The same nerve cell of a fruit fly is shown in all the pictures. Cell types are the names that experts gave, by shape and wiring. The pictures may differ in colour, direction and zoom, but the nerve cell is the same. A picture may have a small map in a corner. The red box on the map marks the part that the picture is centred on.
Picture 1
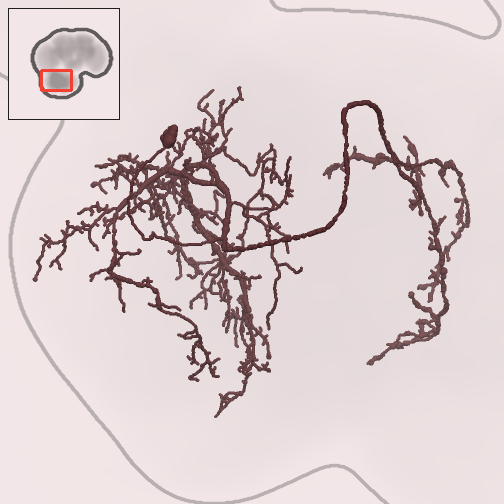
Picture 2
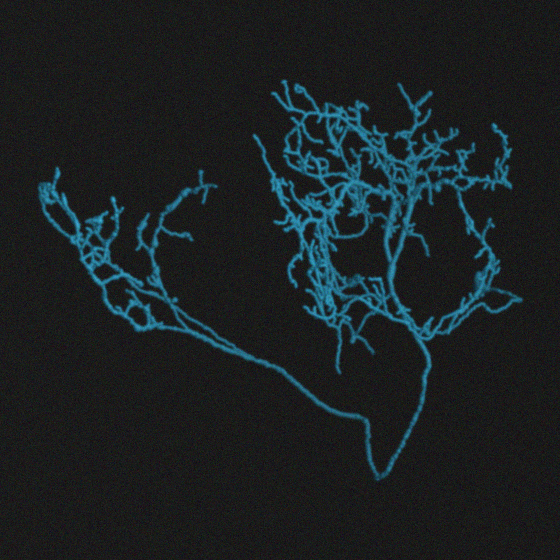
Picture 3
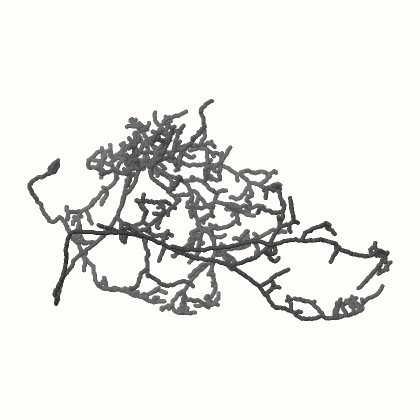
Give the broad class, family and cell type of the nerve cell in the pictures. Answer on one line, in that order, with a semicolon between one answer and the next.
nerve-cord intrinsic neuron; hemilineage 18B; IN18B021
